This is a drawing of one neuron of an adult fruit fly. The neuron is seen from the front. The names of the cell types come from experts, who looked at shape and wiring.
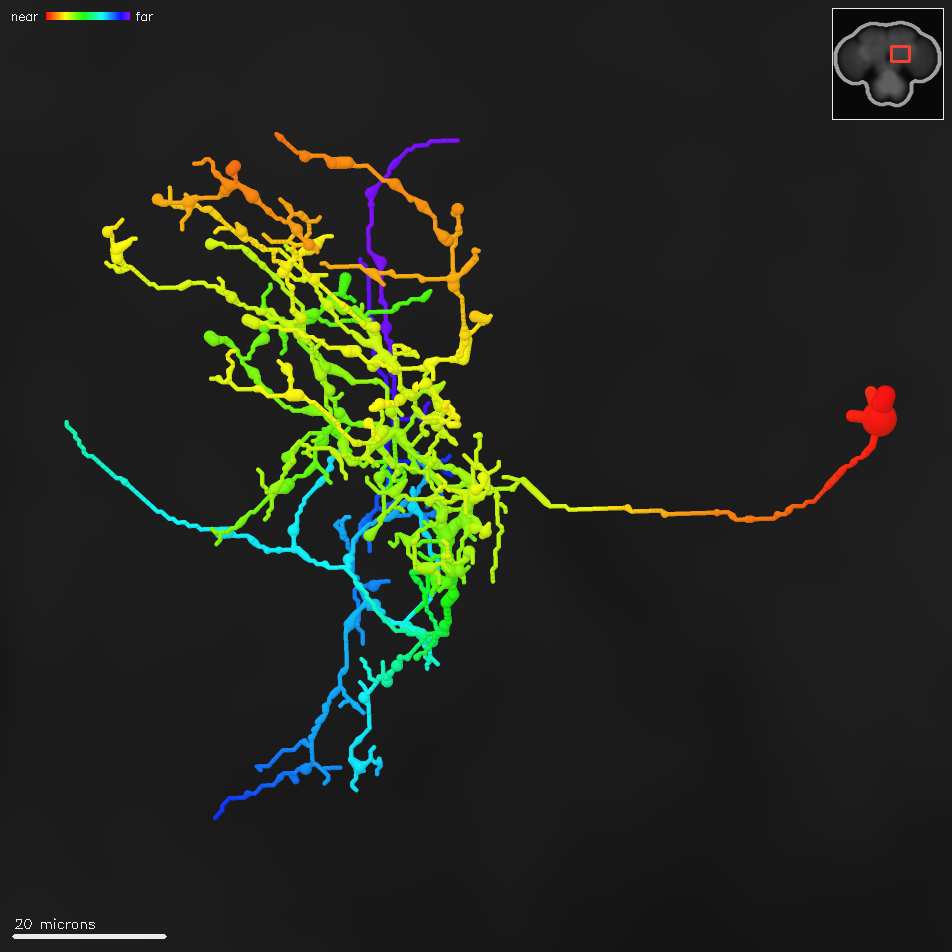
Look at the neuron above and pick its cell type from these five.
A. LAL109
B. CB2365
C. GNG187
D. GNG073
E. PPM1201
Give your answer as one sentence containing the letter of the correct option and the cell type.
The cell type LAL109, option A, is that of the neuron.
